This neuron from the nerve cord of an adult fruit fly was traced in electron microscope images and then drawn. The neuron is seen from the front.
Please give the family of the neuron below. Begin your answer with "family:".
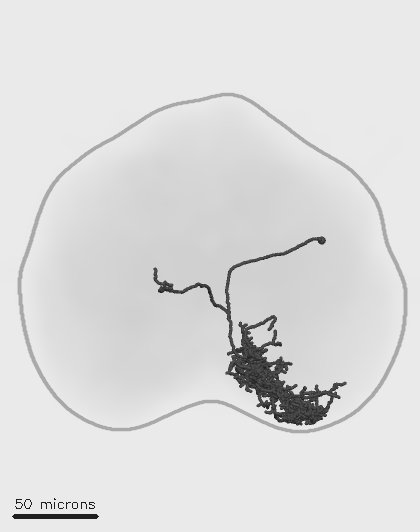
family: hemilineage 23B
